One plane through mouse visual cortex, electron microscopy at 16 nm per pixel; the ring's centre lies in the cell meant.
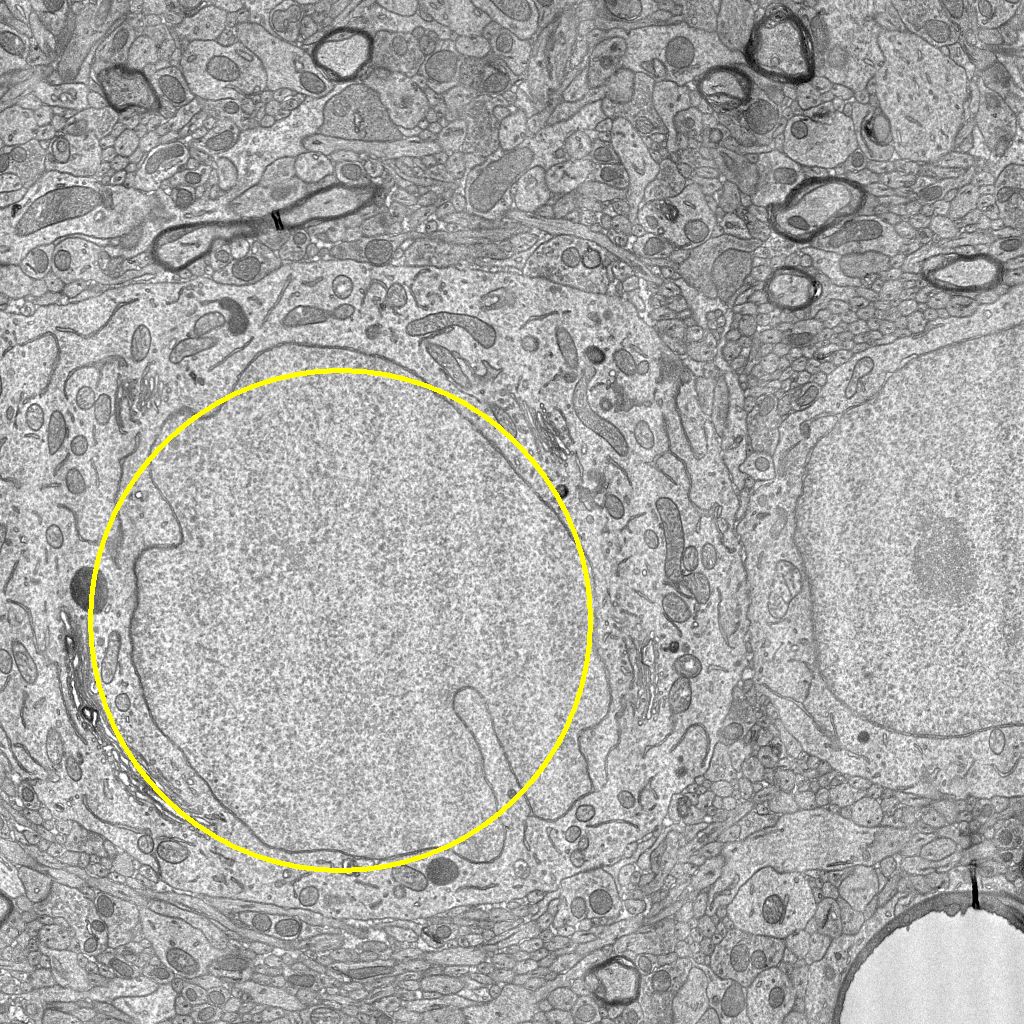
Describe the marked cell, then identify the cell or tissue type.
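To begin, the nucleus is large and roughly round. Next, a deep finger-like fold of the envelope pushes into it from the lower right edge. Then the chromatin: pale, evenly dispersed, no dense clumps along the envelope. Last, the cytoplasm forms a wider rim above and right of the nucleus than on its left. The cell is an inhibitory neuron.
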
